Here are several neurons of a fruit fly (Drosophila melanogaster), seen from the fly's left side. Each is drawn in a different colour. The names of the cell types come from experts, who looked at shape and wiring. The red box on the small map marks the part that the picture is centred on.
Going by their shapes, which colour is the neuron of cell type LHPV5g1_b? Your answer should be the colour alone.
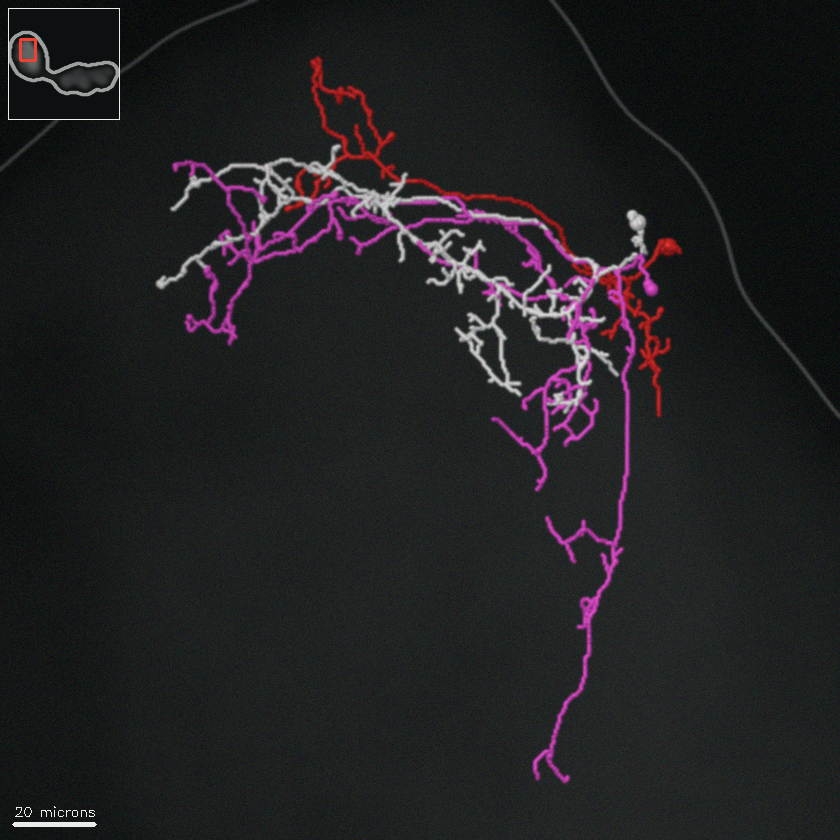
white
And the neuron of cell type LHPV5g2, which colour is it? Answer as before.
red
